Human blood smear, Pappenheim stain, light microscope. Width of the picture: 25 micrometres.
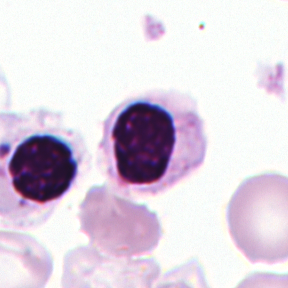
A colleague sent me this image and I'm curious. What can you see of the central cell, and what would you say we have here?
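A smooth nuclear outline, without notch or indentation, is present, and no nucleoli can be made out. A few fine reddish granules lie in the cytoplasm on the right side of the cell, and the cytoplasm contains no vacuoles. The cell is a normoblast.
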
